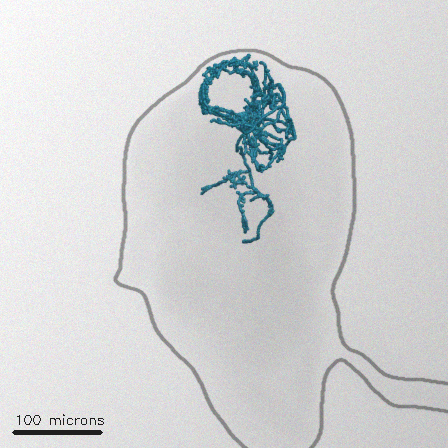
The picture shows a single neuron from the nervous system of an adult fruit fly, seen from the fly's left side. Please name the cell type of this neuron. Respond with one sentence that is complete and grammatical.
This neuron carries the cell type designation CL135.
